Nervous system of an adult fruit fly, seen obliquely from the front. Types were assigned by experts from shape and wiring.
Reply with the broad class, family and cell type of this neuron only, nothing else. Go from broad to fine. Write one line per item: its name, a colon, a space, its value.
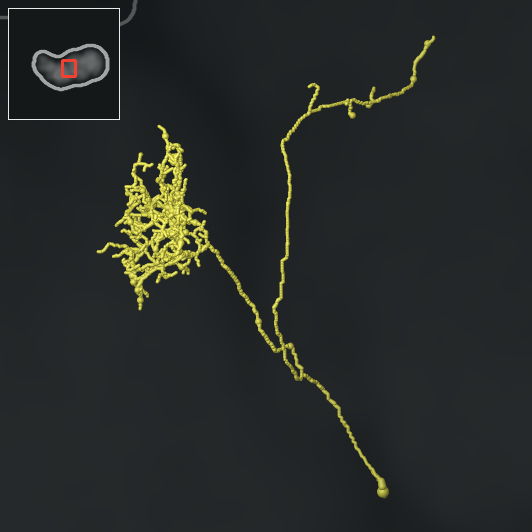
broad class: visual projection neuron
family: LC
cell type: LC20b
